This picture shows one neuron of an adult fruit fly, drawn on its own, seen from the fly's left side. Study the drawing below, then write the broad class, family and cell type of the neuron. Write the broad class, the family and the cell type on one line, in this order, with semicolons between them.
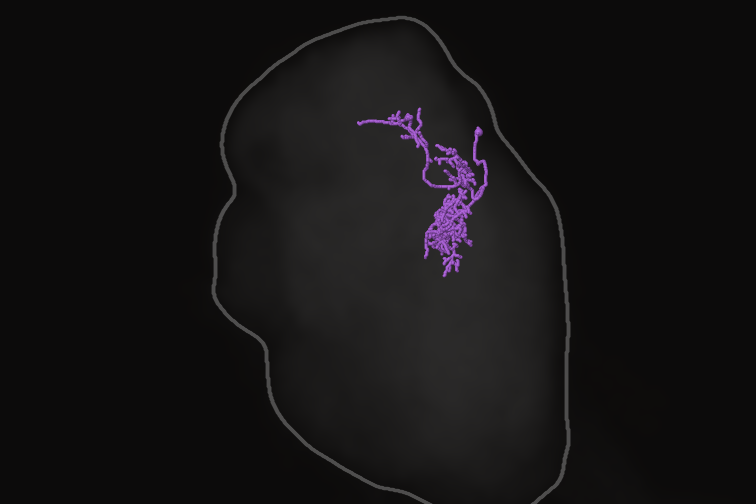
visual projection neuron; hemilineage SLPpl2; LoVP58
